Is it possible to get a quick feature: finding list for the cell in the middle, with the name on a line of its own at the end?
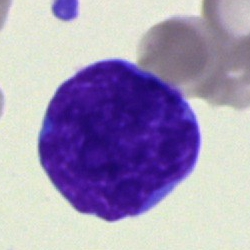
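Outline: roughly round, a few edges slightly flattened
Nucleus: fills almost the whole cell
Chromatin: dark purple and clumped, lighter streaks giving a mottled look
Nucleolus: no distinct one visible
Name: blast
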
